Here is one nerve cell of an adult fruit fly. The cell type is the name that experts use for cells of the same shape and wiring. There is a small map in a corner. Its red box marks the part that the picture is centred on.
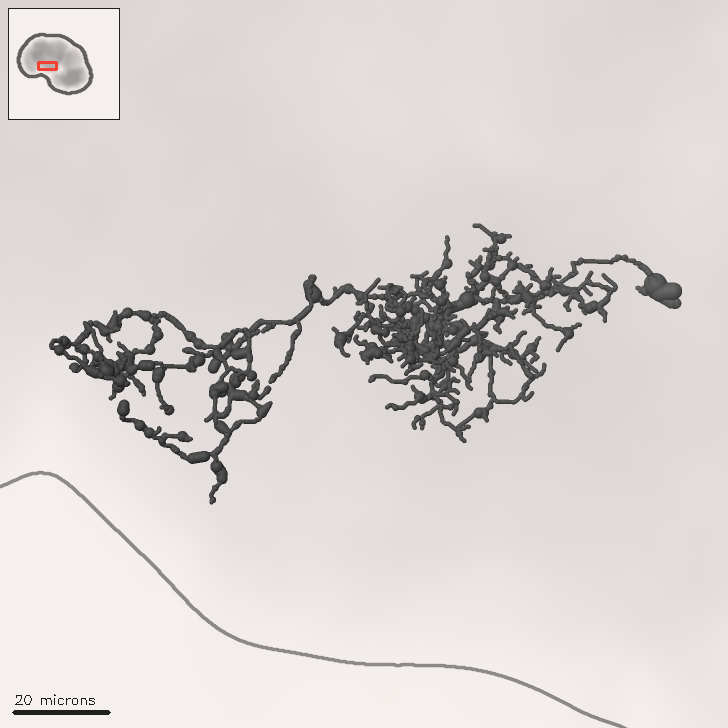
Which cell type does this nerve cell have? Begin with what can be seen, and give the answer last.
By the scale bar it is about 130 microns wide in this view. As drawn here it is wider than it is tall. It is a central-brain intrinsic neuron. The cell type is GNG083.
